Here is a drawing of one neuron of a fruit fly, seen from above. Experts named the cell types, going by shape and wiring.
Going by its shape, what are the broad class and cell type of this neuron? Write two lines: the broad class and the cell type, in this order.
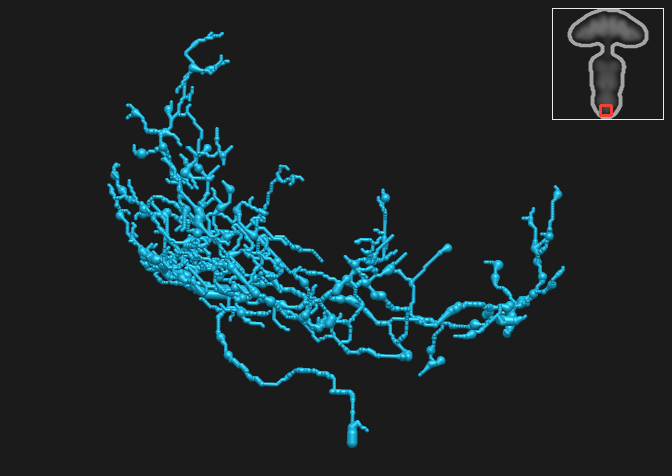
nerve-cord intrinsic neuron
INXXX292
